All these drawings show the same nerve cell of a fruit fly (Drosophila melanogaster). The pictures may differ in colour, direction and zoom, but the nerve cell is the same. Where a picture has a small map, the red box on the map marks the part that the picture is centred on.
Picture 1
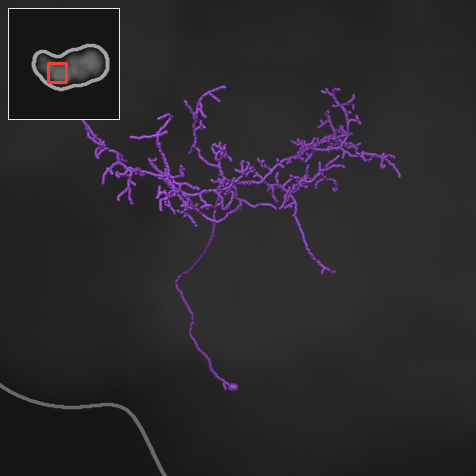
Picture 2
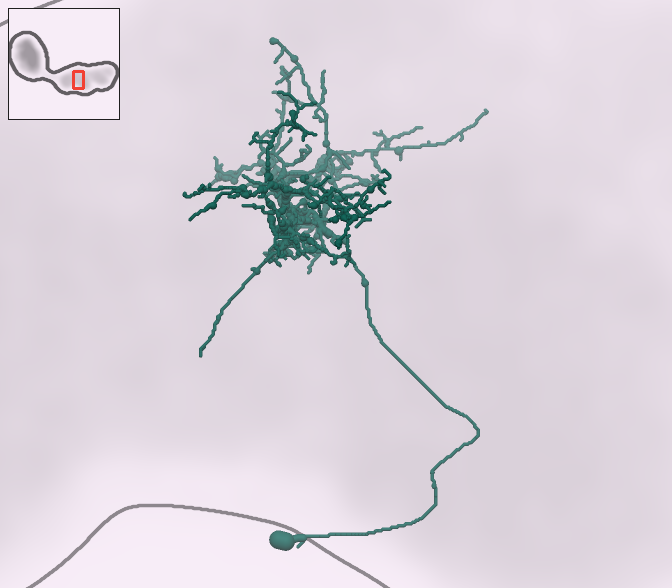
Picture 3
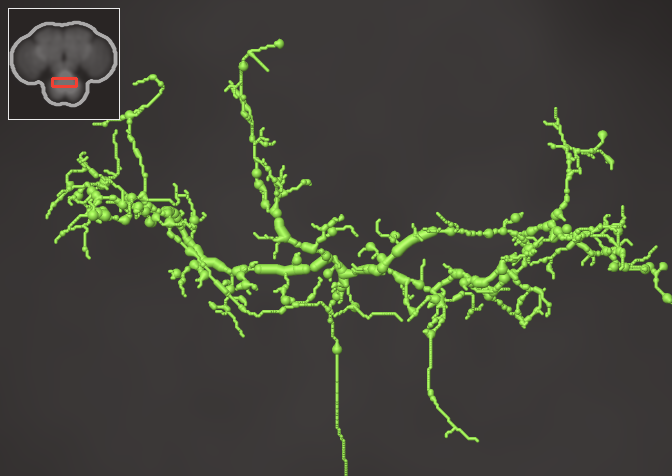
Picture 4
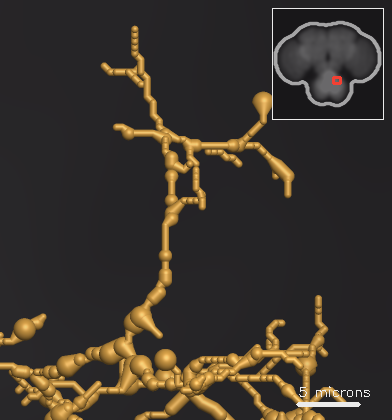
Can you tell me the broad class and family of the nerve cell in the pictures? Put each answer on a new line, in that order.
nerve-cord intrinsic neuron
hemilineage 00A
